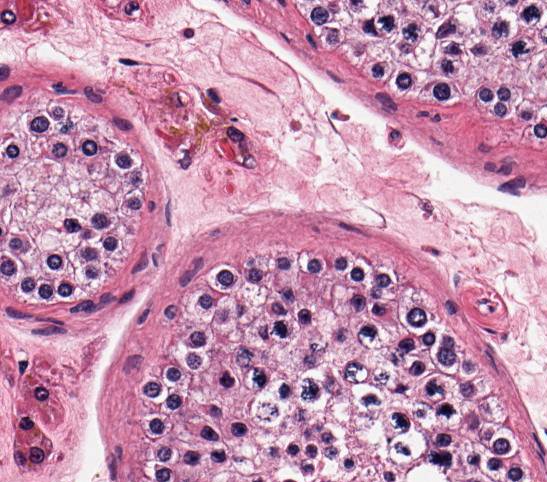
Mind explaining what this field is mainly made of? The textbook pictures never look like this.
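Mainly seminiferous tubule, in rounded cross-sections: one large across the lower half, smaller ones upper left and upper right. Tubules packed with many round cells; round dark nuclei, often with a clear halo. No open central lumen; centres filled with cells and pale vacuolated material.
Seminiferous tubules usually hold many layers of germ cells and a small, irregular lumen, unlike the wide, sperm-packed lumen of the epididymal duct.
Tissue between tubules pale pink, loose and wispy, with few cells.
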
